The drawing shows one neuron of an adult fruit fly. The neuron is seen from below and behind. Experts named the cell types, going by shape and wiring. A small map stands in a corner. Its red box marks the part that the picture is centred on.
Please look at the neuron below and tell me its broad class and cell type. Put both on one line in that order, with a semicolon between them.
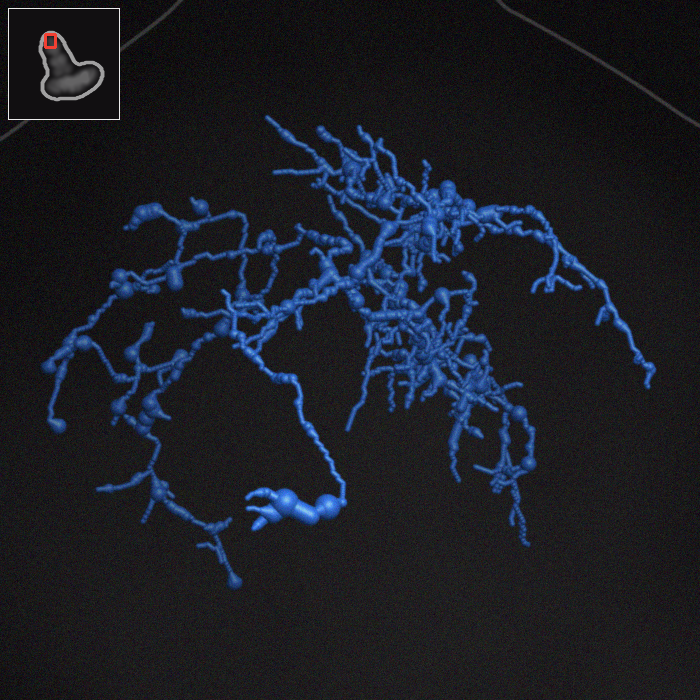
nerve-cord intrinsic neuron; INXXX418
